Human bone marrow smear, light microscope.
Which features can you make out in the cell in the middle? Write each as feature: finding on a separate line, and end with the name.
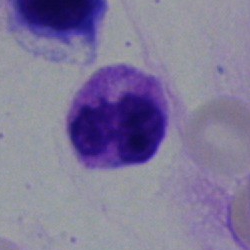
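Outline: rounded, a few sides slightly flattened
Cytoplasm: purplish-pink
Vacuoles: none seen
Image: slightly blurred
Identity: segmented neutrophil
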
